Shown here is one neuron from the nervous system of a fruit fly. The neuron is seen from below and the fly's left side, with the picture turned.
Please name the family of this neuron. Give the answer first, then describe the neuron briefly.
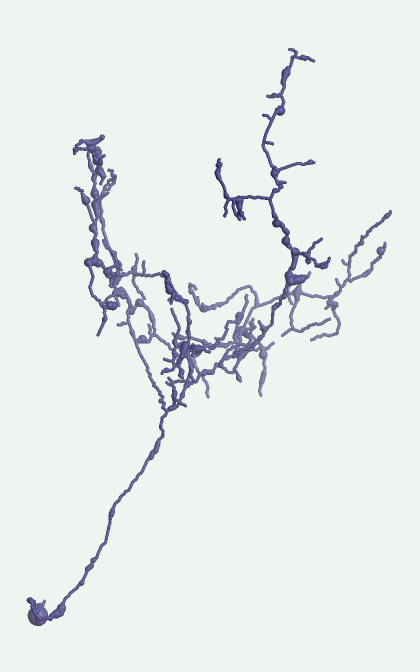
The family is hemilineage SLPpm1. It is a central-brain intrinsic neuron. Dozens of branch ends can be seen. In this view it is taller than it is wide.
